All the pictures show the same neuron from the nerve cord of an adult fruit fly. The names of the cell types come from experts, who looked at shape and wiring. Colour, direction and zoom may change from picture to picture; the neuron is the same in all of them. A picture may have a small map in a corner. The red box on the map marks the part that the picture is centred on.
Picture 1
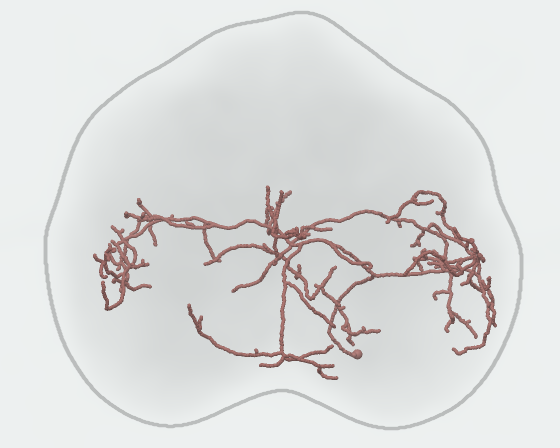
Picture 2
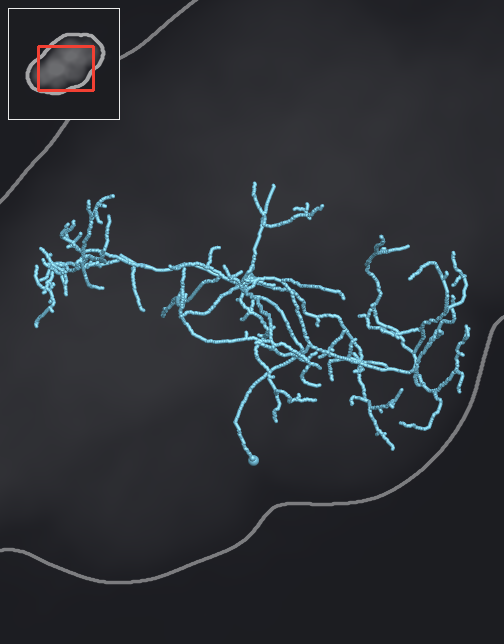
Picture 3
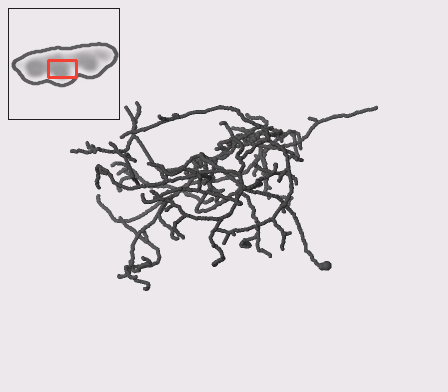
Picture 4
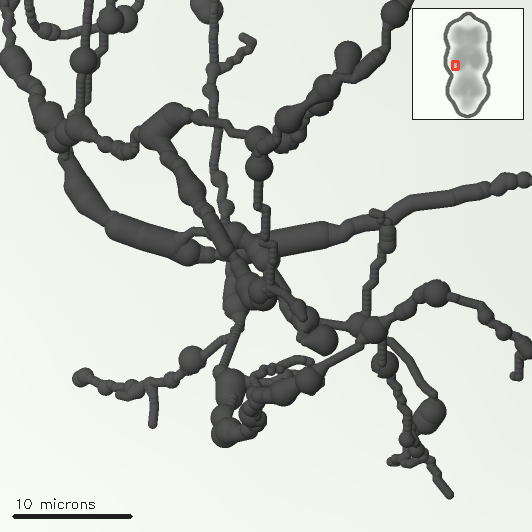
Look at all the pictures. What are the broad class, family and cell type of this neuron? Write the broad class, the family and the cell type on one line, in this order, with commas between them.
nerve-cord intrinsic neuron, hemilineage 04B, IN04B018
